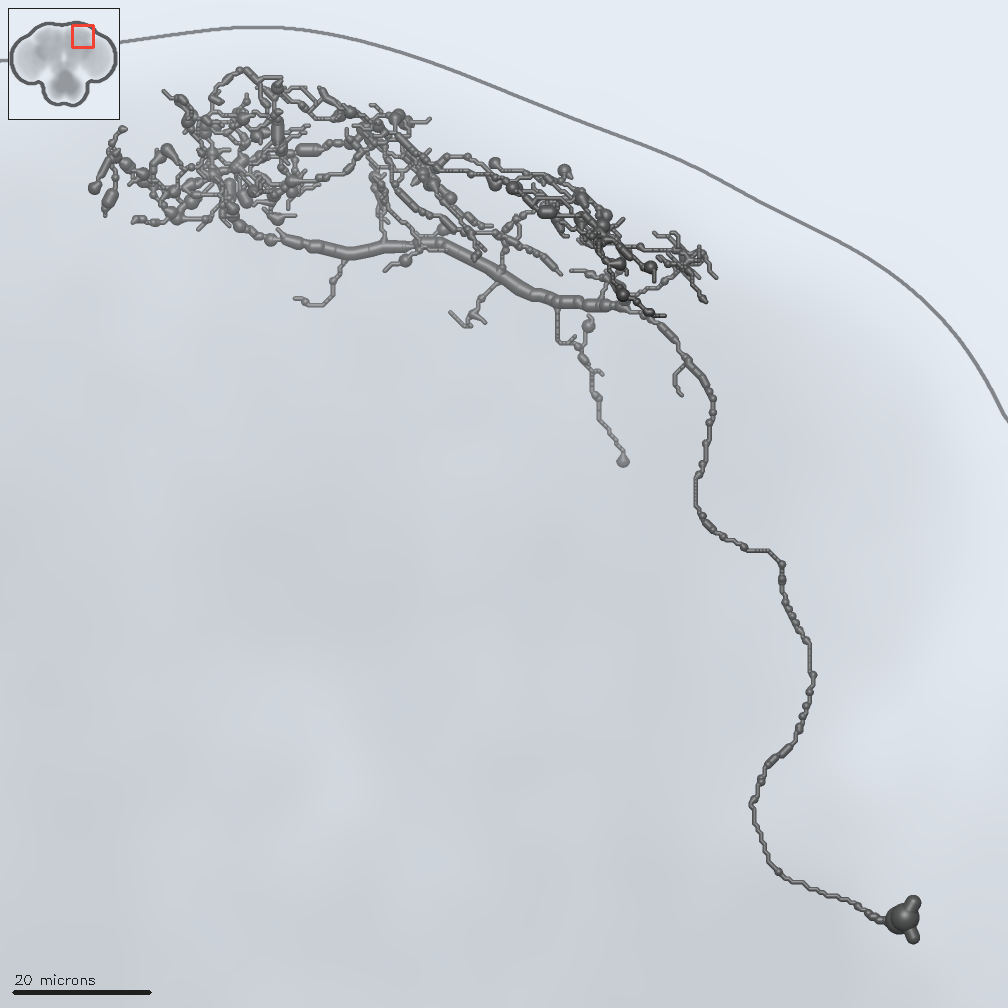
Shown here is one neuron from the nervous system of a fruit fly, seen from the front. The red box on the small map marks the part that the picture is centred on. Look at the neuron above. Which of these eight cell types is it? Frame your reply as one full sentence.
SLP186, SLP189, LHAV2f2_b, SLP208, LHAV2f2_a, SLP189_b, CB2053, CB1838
Typed by cell type, the neuron is CB1838.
